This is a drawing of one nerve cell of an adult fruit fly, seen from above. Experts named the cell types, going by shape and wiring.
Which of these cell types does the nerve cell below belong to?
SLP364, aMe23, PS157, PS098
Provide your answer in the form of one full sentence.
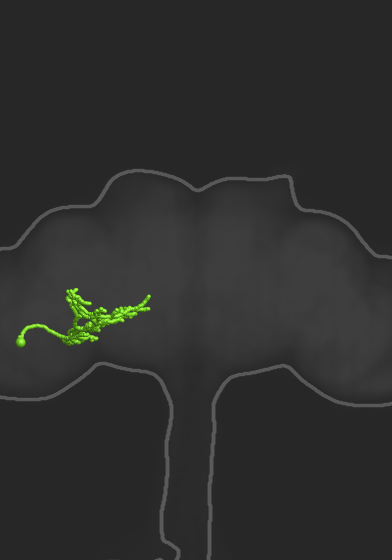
This nerve cell carries the cell type designation SLP364.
